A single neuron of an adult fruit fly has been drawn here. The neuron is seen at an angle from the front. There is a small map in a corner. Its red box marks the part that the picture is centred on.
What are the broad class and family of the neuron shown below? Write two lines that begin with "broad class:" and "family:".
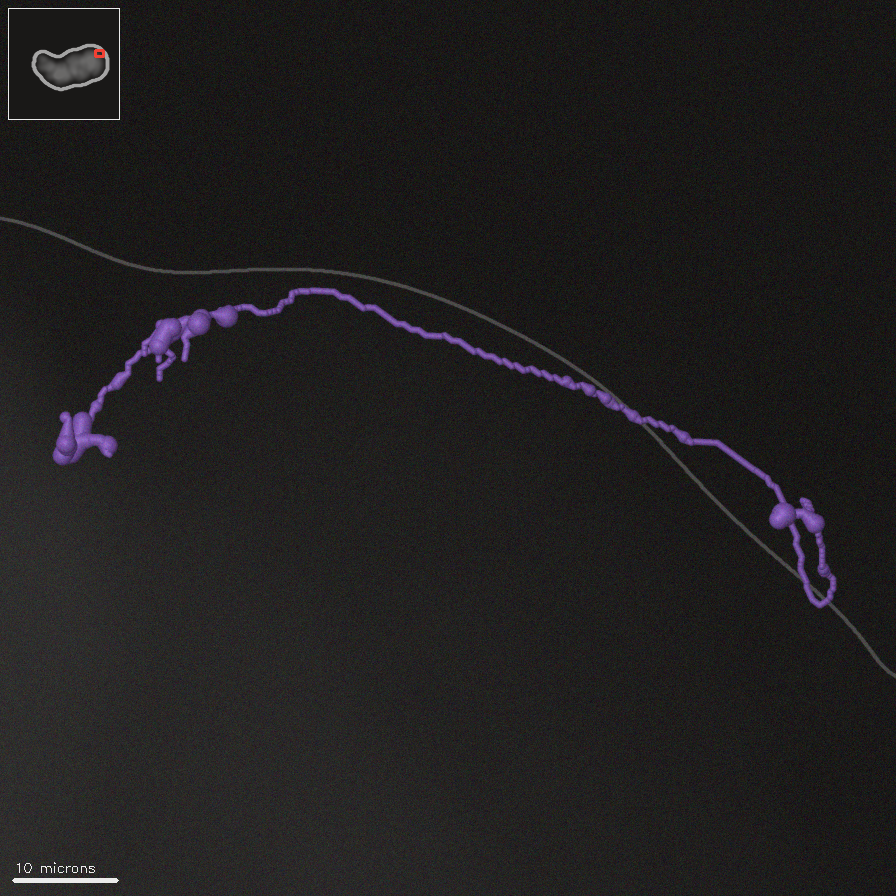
broad class: optic-lobe intrinsic neuron
family: L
